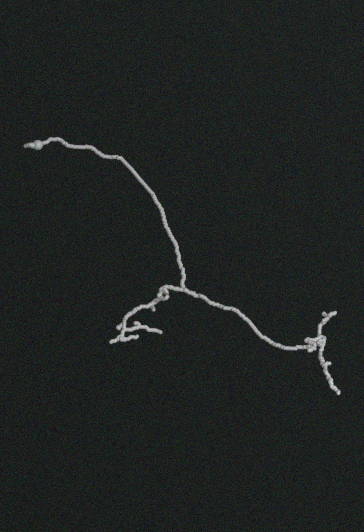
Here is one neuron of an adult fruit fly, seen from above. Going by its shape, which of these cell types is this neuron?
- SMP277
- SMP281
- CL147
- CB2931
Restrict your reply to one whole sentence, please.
So far as cell type goes, this neuron is SMP281.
